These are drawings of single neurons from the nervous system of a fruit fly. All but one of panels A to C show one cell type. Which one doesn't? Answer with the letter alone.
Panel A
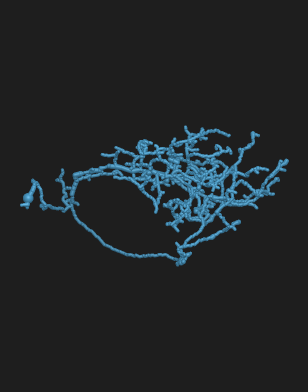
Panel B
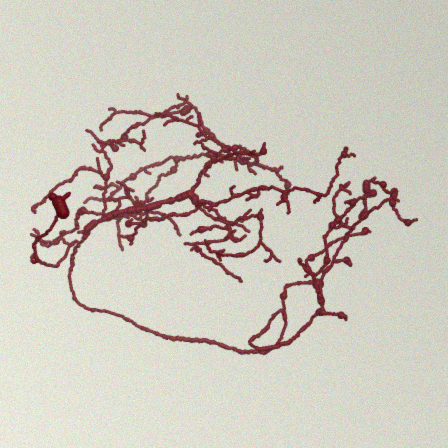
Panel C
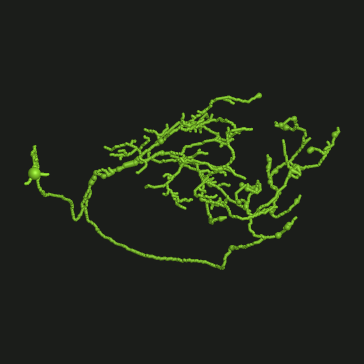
B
